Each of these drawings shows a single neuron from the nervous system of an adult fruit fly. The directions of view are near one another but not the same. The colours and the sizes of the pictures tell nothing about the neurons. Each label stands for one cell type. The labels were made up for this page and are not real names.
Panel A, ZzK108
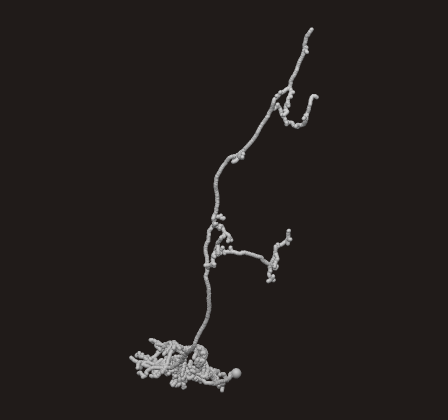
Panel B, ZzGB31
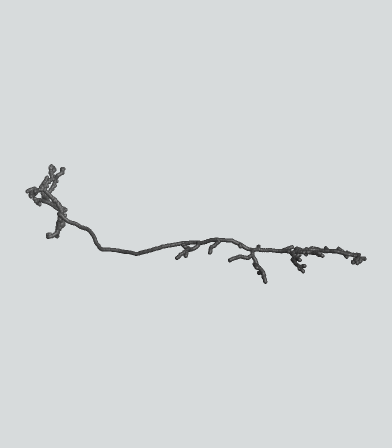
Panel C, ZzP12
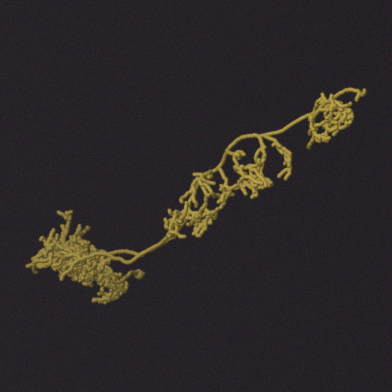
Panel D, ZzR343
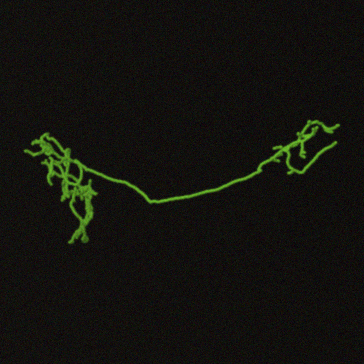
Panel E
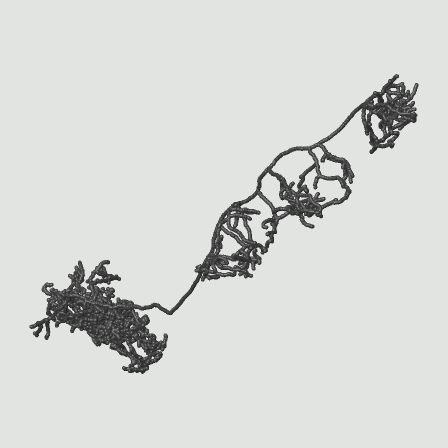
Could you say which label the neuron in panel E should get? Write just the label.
ZzP12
